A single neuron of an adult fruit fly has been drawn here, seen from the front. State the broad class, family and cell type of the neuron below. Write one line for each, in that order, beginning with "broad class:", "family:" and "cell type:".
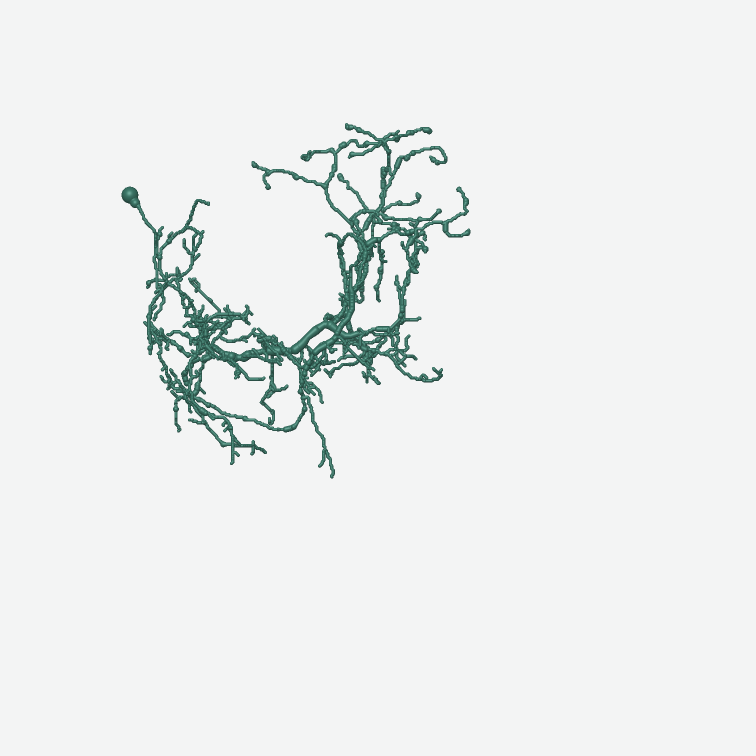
broad class: nerve-cord intrinsic neuron
family: hemilineage 17A
cell type: IN17A032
